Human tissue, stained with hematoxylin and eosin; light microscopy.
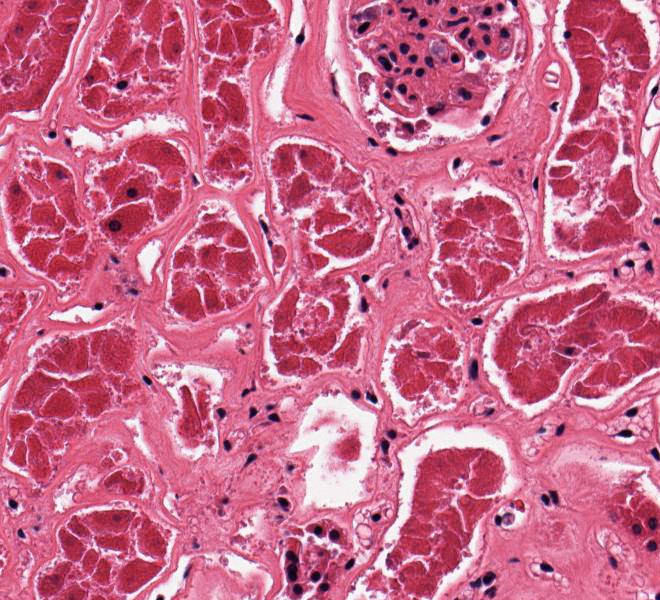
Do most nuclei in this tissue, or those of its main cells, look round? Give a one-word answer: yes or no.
Yes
